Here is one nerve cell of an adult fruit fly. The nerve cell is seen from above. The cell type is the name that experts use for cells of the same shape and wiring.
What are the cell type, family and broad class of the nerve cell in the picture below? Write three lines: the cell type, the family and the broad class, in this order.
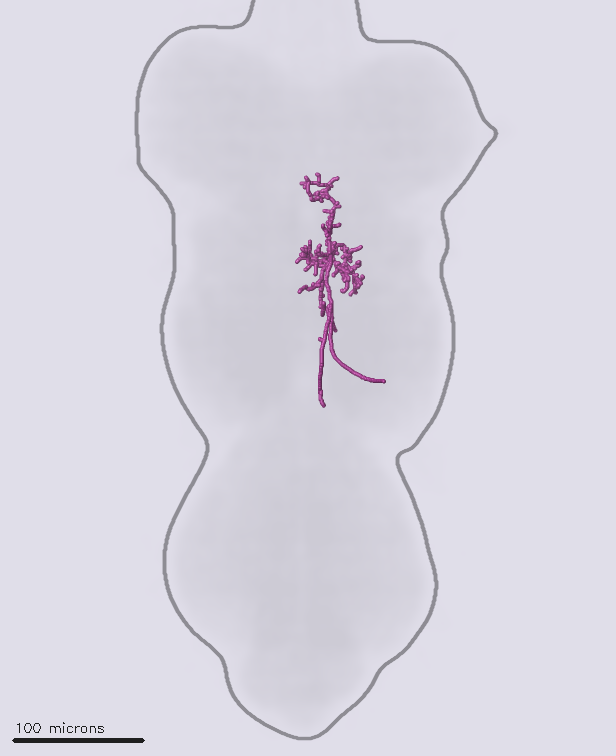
IN11A032_e
hemilineage 11A
nerve-cord intrinsic neuron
